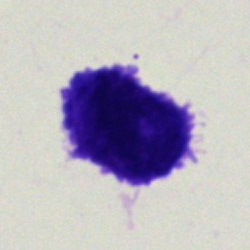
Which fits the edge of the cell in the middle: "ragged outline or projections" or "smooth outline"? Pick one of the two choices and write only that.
Ragged outline or projections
